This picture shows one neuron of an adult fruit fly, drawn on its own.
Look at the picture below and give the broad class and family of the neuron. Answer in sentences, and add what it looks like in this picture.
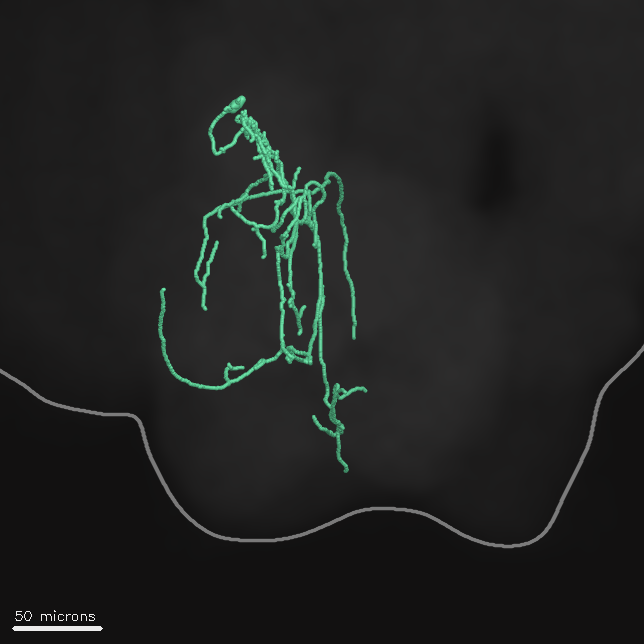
This is a nerve-cord intrinsic neuron. The family is hemilineage 09A. From top to bottom in the picture it spans about 200 microns. In this view it is taller than it is wide.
